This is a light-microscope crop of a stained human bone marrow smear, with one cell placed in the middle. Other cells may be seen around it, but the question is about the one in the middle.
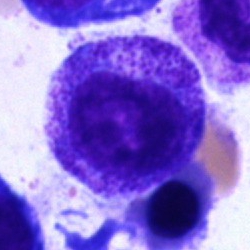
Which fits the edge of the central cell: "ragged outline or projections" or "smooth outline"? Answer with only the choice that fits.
Smooth outline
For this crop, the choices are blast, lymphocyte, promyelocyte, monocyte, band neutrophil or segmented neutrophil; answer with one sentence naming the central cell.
The cell shown in the center of this light-microscope crop is a promyelocyte.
